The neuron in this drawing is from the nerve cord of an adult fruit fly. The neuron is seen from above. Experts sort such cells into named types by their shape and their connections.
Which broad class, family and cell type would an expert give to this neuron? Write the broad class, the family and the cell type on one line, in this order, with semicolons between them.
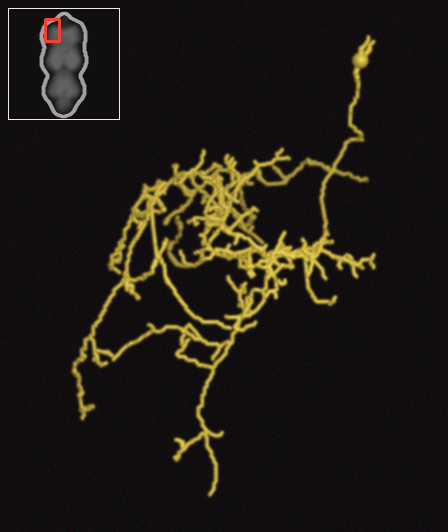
nerve-cord intrinsic neuron; hemilineage 08A; IN08A022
